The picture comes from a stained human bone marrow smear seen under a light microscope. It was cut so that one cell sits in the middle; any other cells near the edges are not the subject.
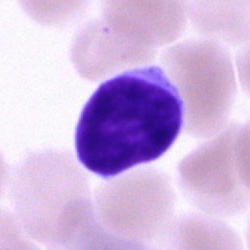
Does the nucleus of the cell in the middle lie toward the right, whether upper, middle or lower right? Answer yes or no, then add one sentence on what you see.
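No. Cytoplasm shows only as a thin rim at the upper right of the cell.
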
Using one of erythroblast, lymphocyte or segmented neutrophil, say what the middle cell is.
lymphocyte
